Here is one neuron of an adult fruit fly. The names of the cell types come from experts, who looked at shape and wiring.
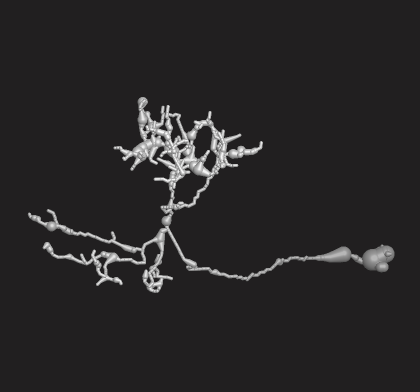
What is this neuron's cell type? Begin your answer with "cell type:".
cell type: Dm10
